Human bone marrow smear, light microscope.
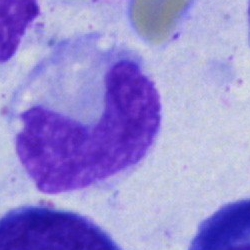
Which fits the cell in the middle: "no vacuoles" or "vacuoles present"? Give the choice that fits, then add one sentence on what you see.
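Vacuoles present. A few small clear spots lie in the cytoplasm toward the upper left.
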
